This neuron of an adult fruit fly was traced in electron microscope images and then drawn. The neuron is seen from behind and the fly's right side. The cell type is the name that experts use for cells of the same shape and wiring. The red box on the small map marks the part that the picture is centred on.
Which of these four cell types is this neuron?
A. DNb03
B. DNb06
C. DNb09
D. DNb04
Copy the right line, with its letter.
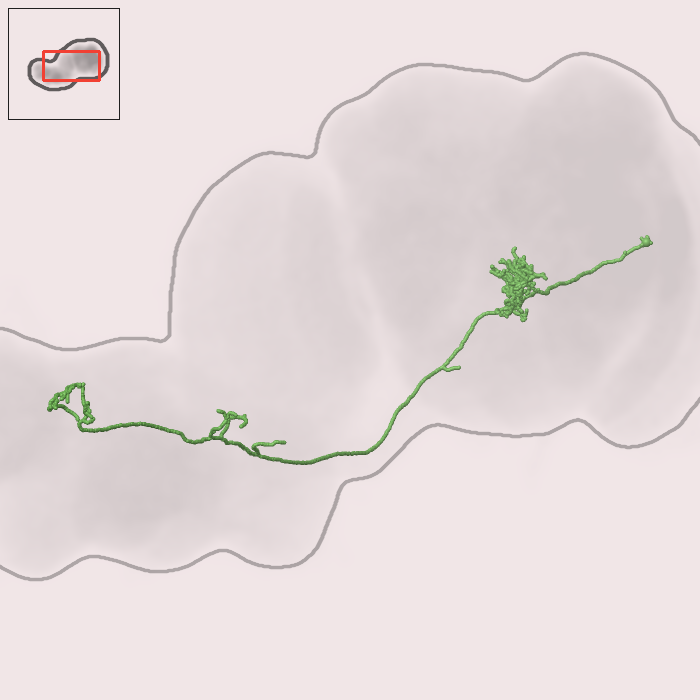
A. DNb03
